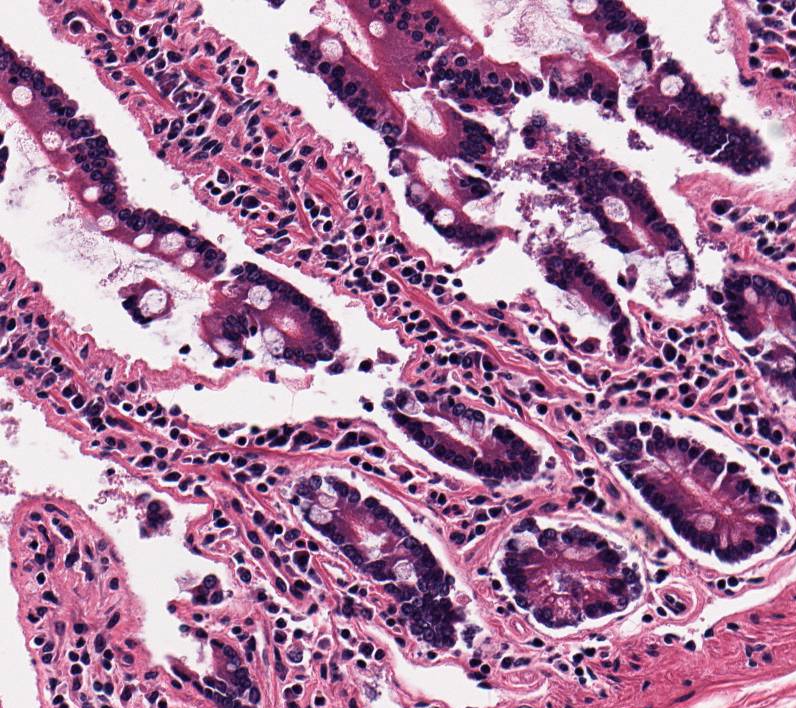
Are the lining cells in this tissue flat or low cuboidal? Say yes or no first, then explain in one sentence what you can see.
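No. The projections and crypts are lined by a single layer of tall columnar cells with dark, elongated nuclei near the base.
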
